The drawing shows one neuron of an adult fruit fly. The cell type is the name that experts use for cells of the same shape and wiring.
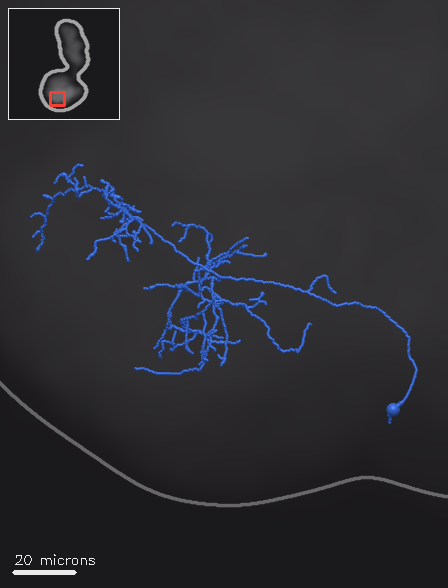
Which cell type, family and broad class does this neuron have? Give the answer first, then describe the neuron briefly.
The cell type is SLP138. The family is hemilineage SLPal5. This is a central-brain intrinsic neuron. From left to right in the picture it spans about 130 microns. The picture shows dozens of branch ends.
